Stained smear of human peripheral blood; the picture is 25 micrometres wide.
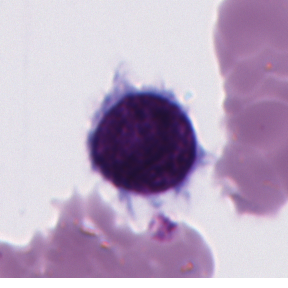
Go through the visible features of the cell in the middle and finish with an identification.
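Look first at the surface: fine, ragged, hair-like projections stand out from this cell on every side. Its cytoplasm is pale blue and shows no granules, and no nucleolus can be seen in the nucleus. This is a hairy cell.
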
